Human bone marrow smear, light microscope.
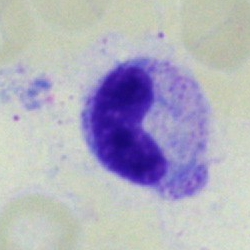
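Band neutrophil, the central cell. First, its nucleus is indented, with the notch opening toward the right. Second, the nucleus lies toward the left side of the cell. Third, the chromatin is dense and stains dark purple. Last, fine pinkish-purple granules are scattered through the cytoplasm.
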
